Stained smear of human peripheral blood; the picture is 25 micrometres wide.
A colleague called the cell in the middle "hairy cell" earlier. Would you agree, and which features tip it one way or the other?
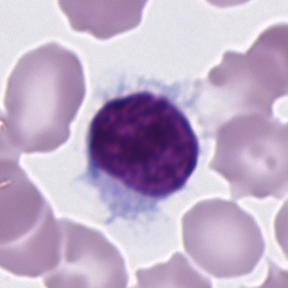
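Fine, hair-like strands project from the edge of the cytoplasm around the cell.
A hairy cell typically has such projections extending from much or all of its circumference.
The name fits: the cell is a hairy cell, and these strands speak for it over typical lymphocyte. The cytoplasm is pale blue and shows no visible granules or vacuoles.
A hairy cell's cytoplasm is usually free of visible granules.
The nucleus is a single rounded oval without lobes, about 10 by 8 micrometres. Red cells surround the cell, but none overlaps it.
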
